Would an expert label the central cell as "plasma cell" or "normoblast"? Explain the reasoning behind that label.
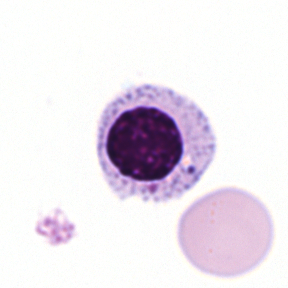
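Normoblast, not plasma cell.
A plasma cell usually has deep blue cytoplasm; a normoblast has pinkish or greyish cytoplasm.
Here the cytoplasm is a moderate rim of pale lilac around the nucleus, not deep blue. Also seen: roughly round outline with a slightly uneven edge; dense, dark purple chromatin with a few small paler spots; one small dark dot in the cytoplasm just below and right of the nucleus.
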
